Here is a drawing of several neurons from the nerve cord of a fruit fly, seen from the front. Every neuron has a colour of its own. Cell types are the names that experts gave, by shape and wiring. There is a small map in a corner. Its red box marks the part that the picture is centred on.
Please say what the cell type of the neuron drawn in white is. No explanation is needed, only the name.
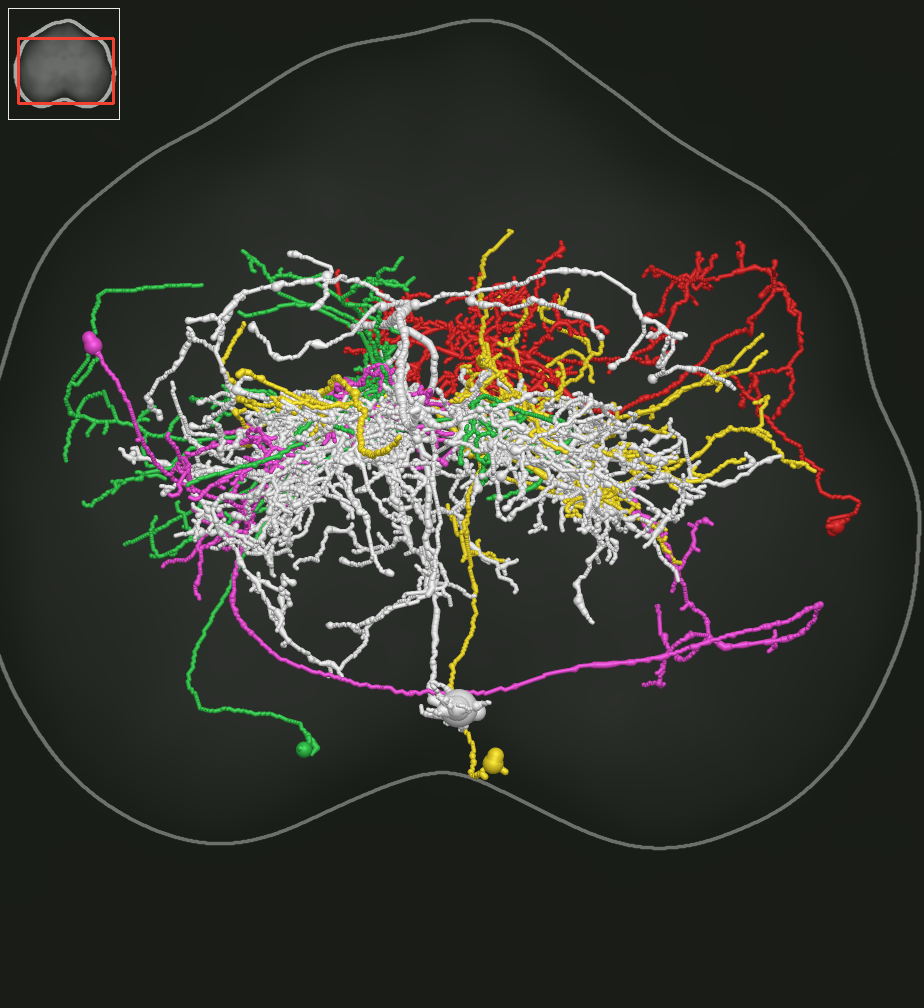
AN02A002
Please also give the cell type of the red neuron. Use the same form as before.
IN08A016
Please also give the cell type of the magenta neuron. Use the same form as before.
IN01A054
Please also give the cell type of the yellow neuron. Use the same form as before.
AN06B034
